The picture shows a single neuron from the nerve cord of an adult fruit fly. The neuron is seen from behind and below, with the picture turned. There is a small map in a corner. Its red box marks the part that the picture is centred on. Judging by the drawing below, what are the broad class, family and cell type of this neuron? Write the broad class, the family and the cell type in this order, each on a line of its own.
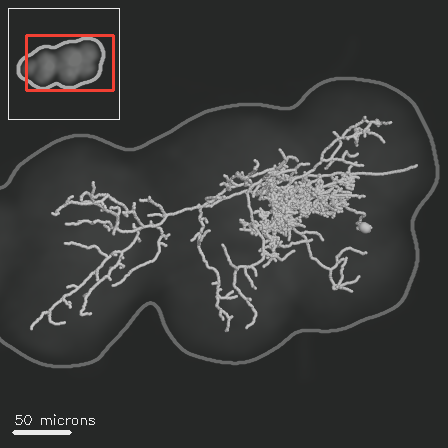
ascending neuron
hemilineage 18B
AN18B001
